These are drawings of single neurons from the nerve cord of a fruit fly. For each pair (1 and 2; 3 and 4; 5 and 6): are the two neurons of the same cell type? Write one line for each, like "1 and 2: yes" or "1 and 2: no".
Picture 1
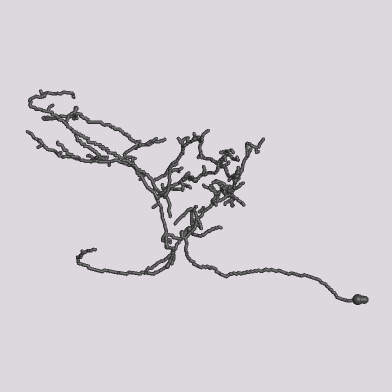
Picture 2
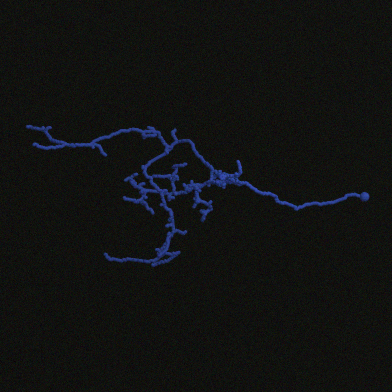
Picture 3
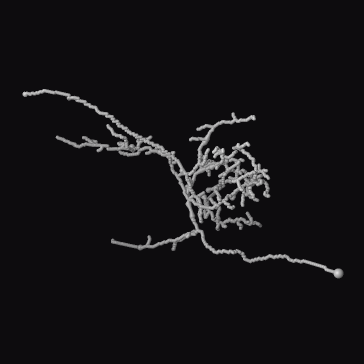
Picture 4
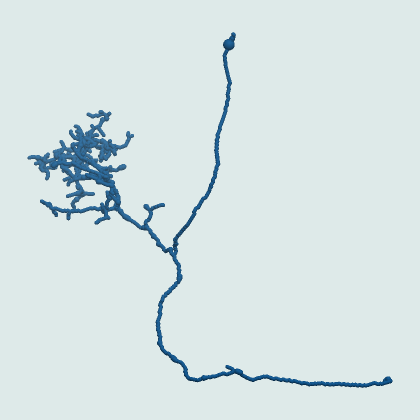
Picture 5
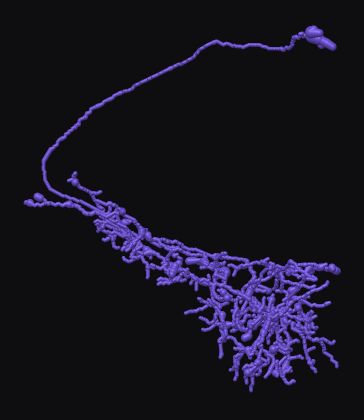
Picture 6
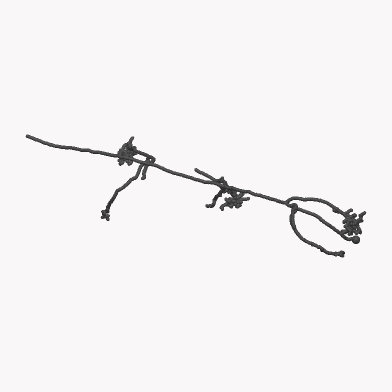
1 and 2: yes
3 and 4: no
5 and 6: no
